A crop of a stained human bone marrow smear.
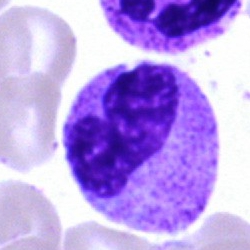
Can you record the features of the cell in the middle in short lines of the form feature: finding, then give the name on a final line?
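Edge: smooth, roughly oval outline, with no surface projections
Nucleus: off-centre, over toward the left side
Granules: fine and lilac, scattered throughout the cytoplasm
Vacuoles: none anywhere in the cytoplasm
Name: band neutrophil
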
